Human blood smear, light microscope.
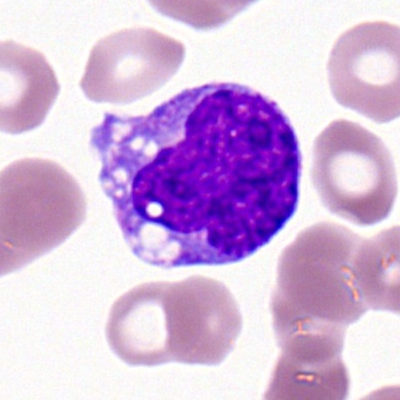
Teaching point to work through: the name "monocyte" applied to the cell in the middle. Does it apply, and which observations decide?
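Yes, monocyte is the right name for this cell. What settles it is the pale grey-blue cytoplasm, which holds several clear round vacuoles.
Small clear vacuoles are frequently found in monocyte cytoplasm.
The nucleus has an indentation on its left side, facing the cytoplasm, and most of the cytoplasm lies on that left side of the cell.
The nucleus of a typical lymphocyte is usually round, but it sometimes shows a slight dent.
The indentation alone therefore does not rule out lymphocyte; the vacuoles are what tip the balance towards monocyte. The chromatin is dark purple and clumped, and a small round white spot lies over the lower left part of the nucleus.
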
